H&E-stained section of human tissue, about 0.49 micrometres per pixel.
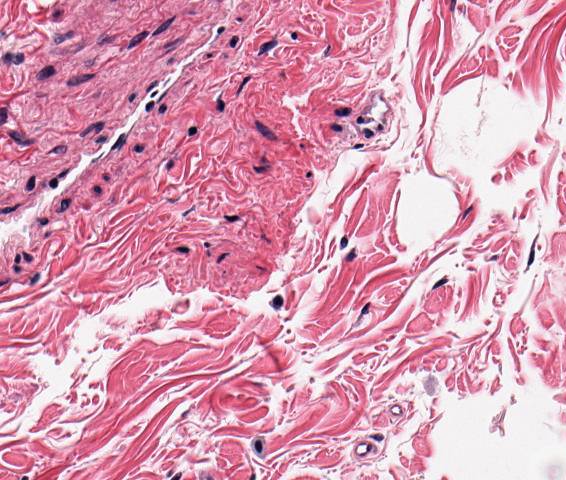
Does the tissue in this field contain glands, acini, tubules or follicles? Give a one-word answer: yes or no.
No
